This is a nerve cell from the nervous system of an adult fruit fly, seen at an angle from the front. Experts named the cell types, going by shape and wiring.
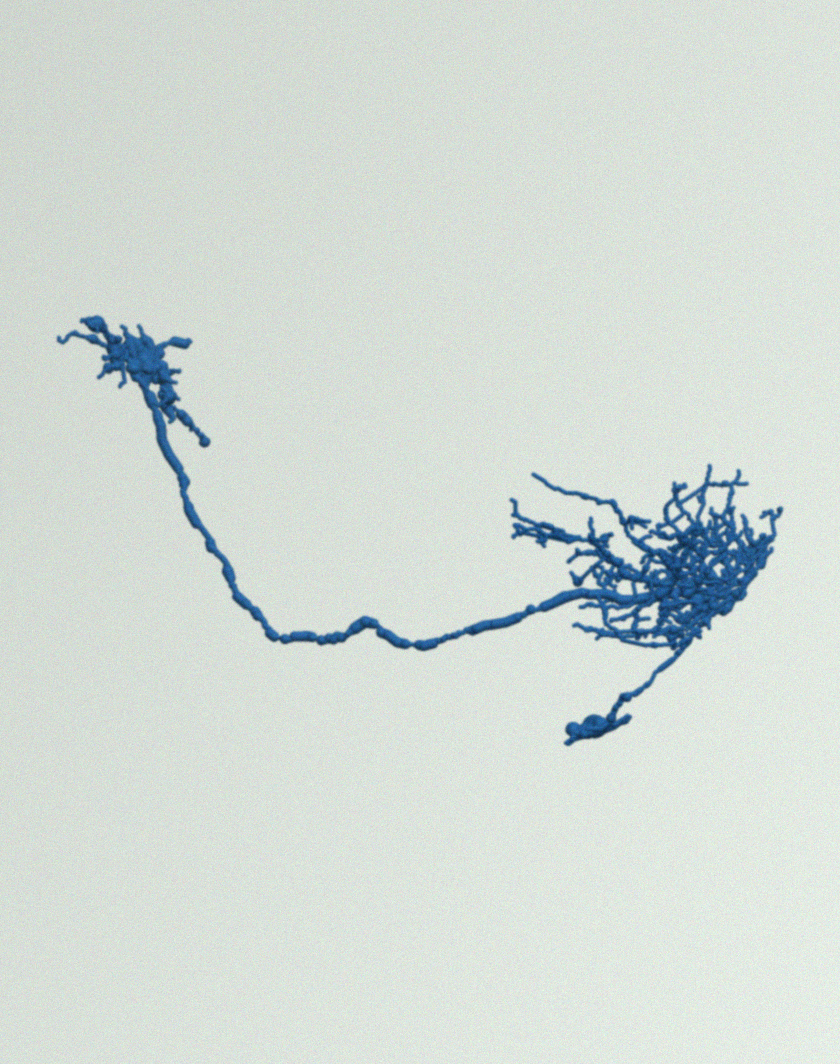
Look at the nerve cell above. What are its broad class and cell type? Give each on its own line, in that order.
central-brain intrinsic neuron
GNG524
